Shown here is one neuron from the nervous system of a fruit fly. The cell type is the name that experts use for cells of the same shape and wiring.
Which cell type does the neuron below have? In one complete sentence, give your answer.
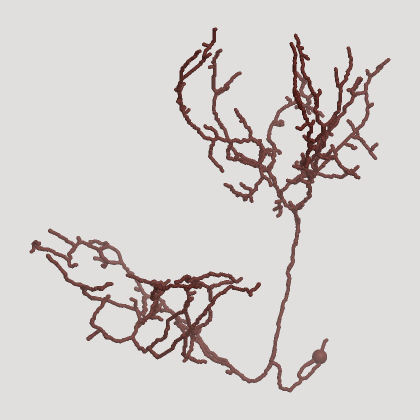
This neuron falls under the cell type GNG560.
